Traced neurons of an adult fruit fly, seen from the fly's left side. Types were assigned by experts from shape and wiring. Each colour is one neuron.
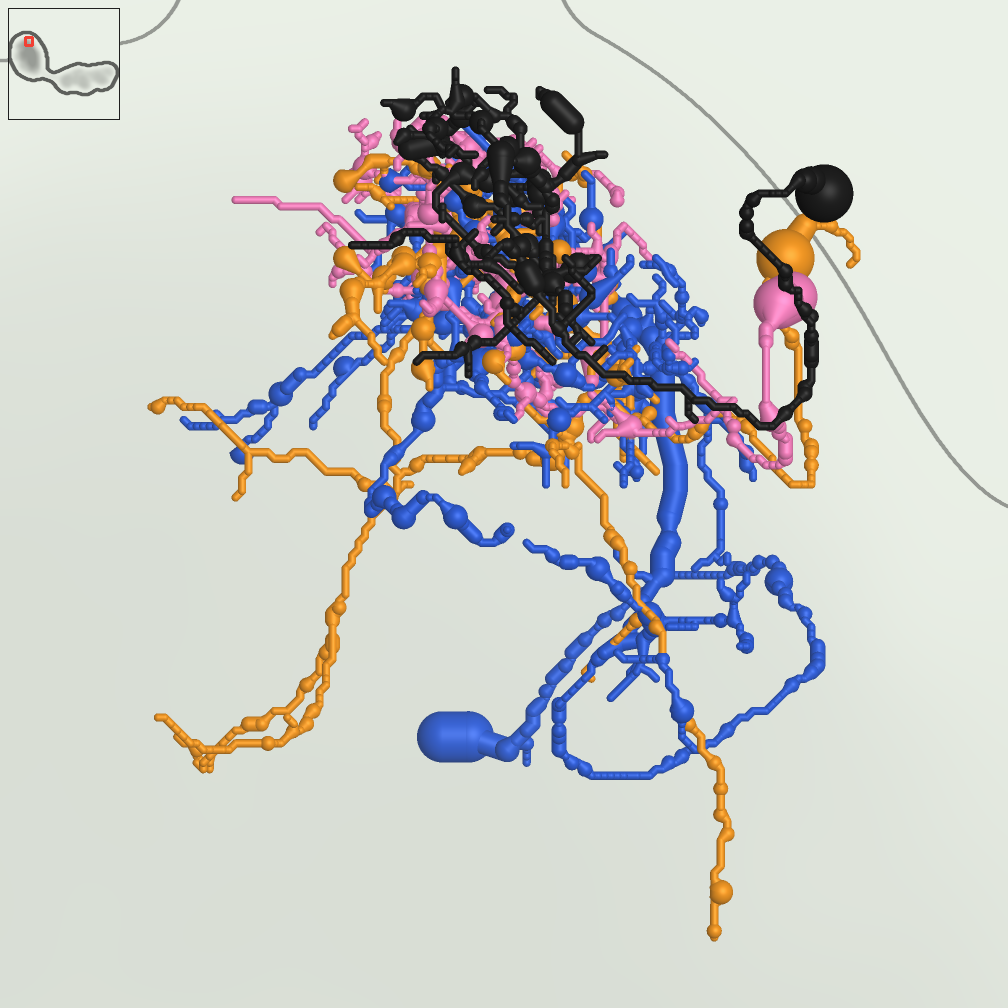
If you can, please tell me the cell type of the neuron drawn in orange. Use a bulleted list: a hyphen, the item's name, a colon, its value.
- cell type: SLP302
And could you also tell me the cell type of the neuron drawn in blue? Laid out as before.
- cell type: SLP252_c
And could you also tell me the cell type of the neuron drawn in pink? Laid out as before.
- cell type: SLP300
